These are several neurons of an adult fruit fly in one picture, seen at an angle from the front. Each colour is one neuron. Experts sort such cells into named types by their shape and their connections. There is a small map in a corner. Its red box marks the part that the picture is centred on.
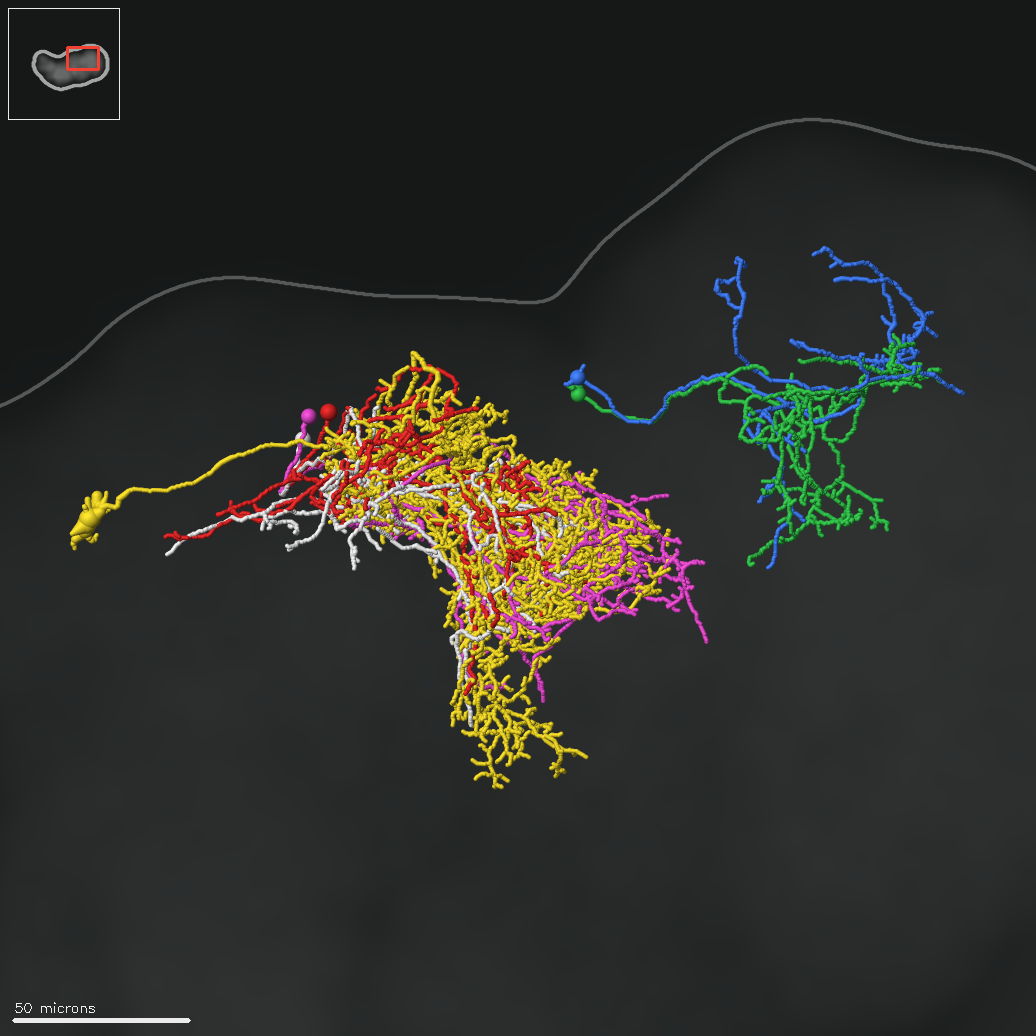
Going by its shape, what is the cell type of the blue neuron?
SIP074_b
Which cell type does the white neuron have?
SIP069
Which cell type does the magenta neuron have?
SMP377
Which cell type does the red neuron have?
SIP071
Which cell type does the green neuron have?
SIP074_a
